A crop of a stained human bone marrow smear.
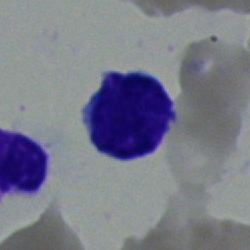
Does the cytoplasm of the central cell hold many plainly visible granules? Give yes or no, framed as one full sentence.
No, there is no granule to be seen in the cell's cytoplasm.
